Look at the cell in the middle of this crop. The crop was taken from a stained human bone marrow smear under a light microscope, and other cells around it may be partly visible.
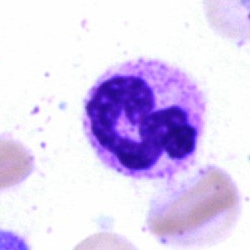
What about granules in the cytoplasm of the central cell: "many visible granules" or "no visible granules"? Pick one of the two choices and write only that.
Many visible granules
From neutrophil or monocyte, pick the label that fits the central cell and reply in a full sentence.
The crop centres on a single cell, and that cell is a neutrophil.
